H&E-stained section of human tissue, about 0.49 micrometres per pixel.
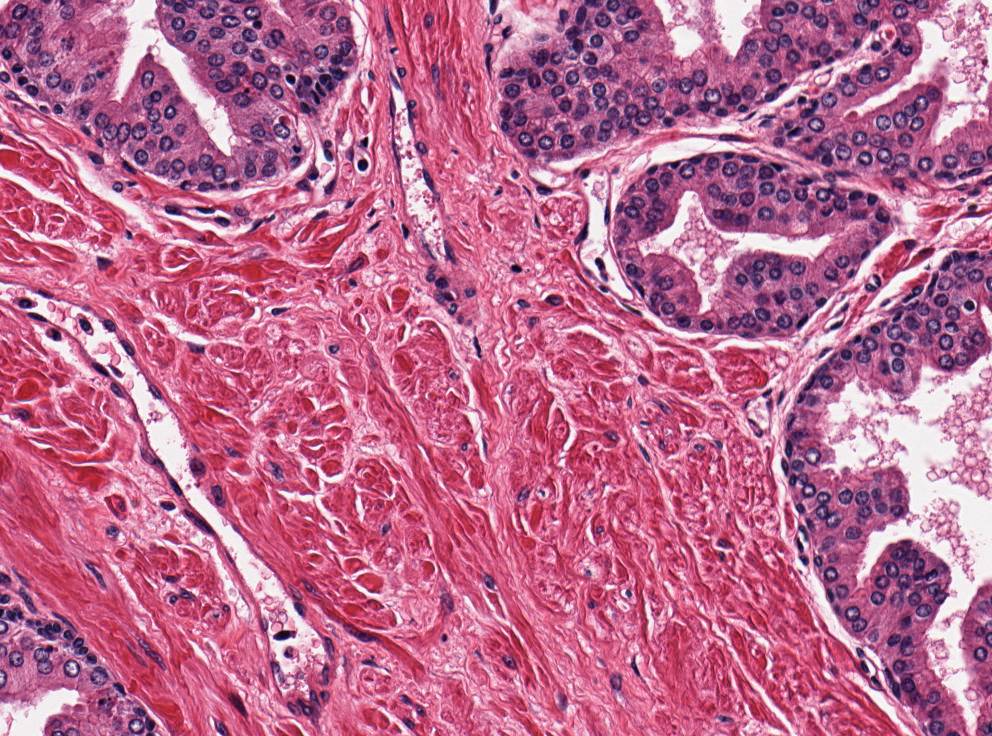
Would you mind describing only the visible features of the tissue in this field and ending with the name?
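Gland lumens: infolded, undulating outlines; the lumen of the gland at upper right is star-like. Lining: crowded columnar epithelial cells, pale pink-lilac cytoplasm. Epithelial nuclei: round, fairly uniform in size. Left of field: thin-walled channels lined by flattened cells, running as slits through the stroma. Tissue: prostate.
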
